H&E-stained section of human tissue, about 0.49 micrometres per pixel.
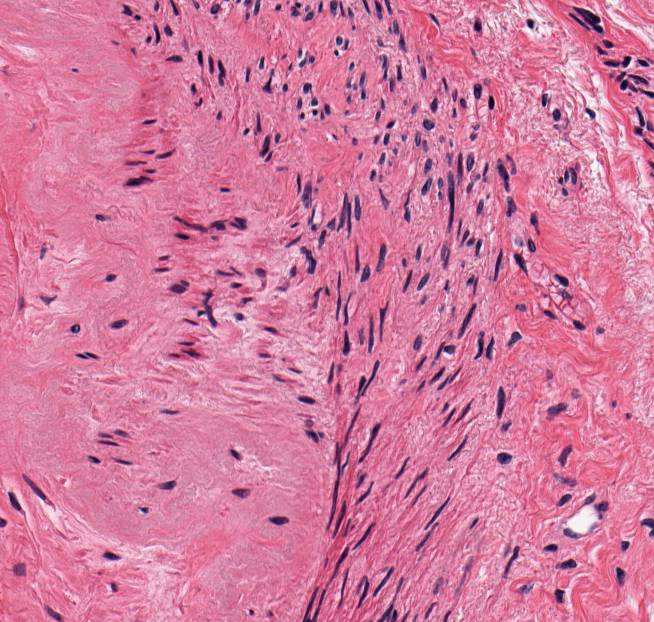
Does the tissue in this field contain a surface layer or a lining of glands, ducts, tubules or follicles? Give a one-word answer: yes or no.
No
